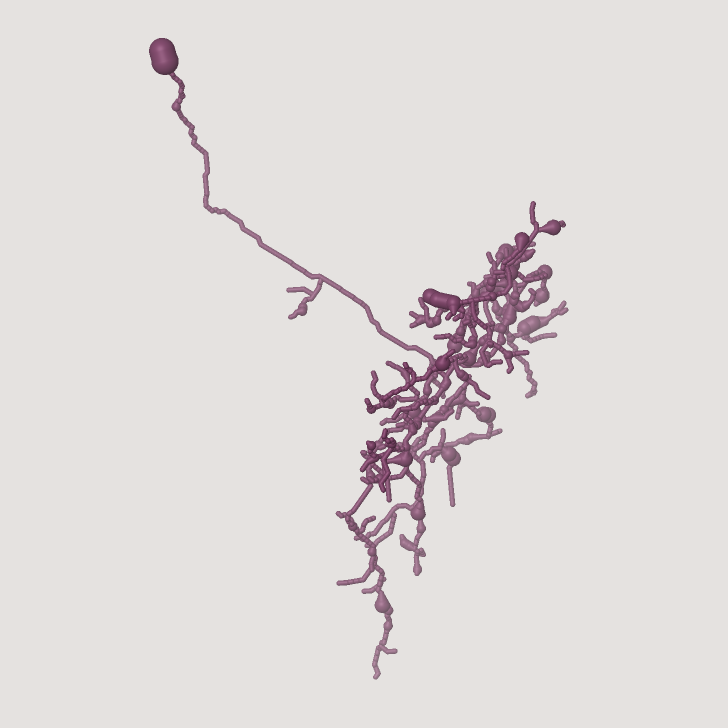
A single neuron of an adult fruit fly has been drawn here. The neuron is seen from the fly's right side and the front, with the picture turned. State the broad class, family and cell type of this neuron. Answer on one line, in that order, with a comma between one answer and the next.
optic-lobe intrinsic neuron, Cm, Cm5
